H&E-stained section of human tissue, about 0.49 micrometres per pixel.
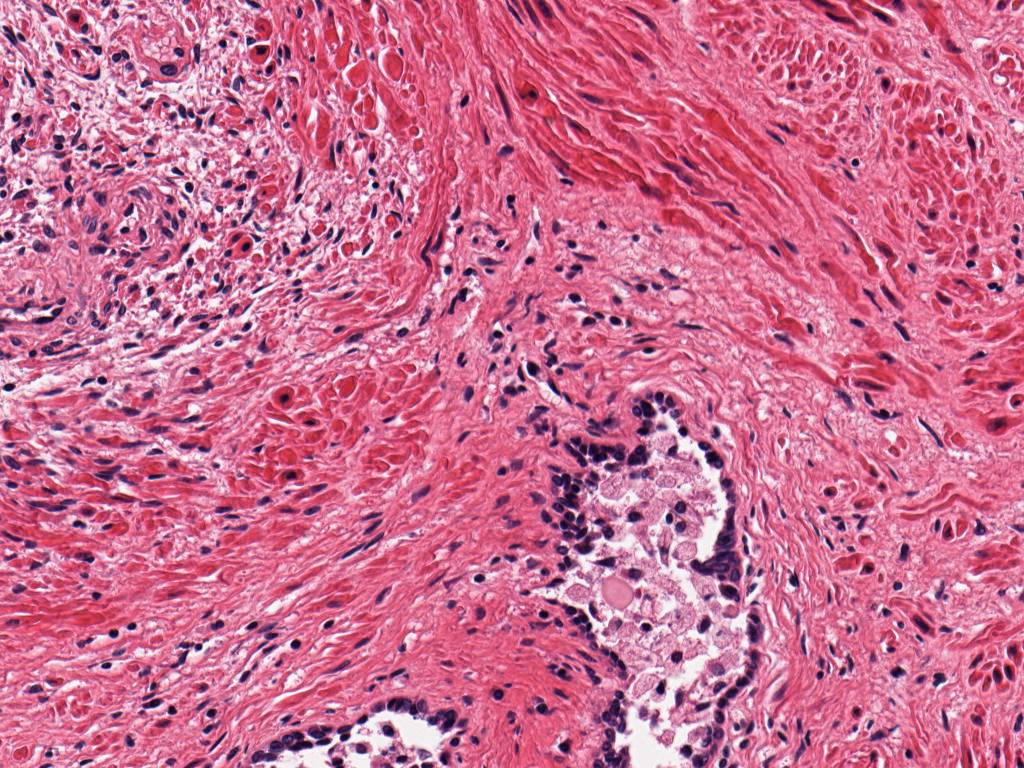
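Prostate. Look first at the gland in the lower centre: its lining is crowded with cells carrying small, dark-staining nuclei. Its lumen holds pale pink granular material and some loose cells. Now move to the bottom edge, just left of centre, where a second small glandular space has a lining with dark nuclei. Finally, the upper left is looser and paler than elsewhere, scattered with many small dark nuclei.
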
